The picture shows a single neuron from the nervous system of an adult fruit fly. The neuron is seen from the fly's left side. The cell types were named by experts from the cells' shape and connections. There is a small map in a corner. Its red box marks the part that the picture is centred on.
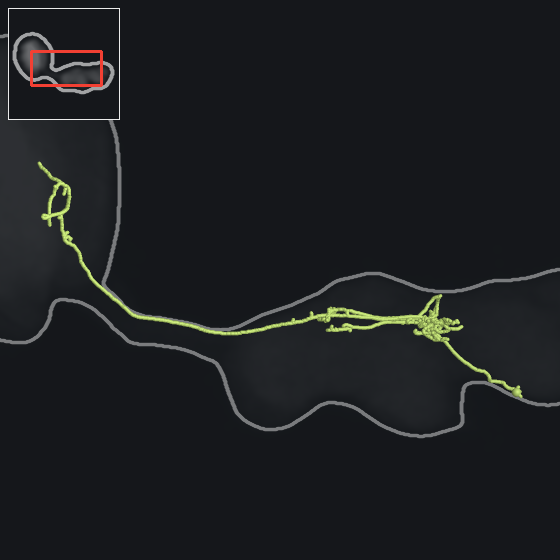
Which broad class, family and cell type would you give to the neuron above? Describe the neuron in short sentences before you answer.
As drawn here it is wider than it is tall. This is an ascending neuron. Its family is hemilineage 02A. It is of cell type AN02A022.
